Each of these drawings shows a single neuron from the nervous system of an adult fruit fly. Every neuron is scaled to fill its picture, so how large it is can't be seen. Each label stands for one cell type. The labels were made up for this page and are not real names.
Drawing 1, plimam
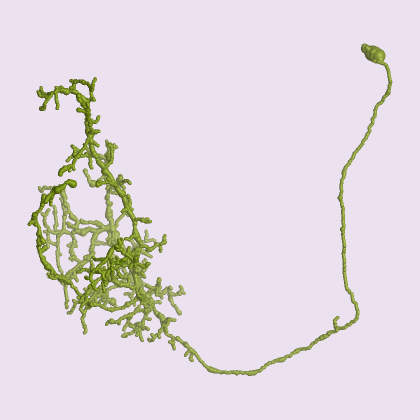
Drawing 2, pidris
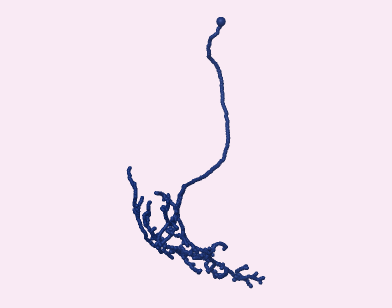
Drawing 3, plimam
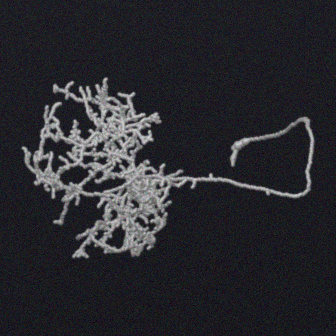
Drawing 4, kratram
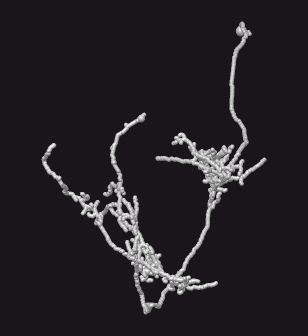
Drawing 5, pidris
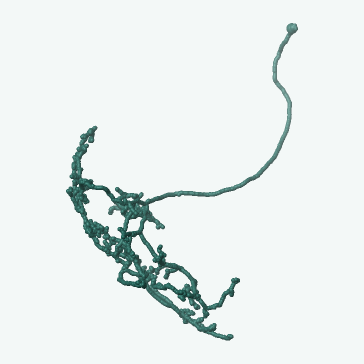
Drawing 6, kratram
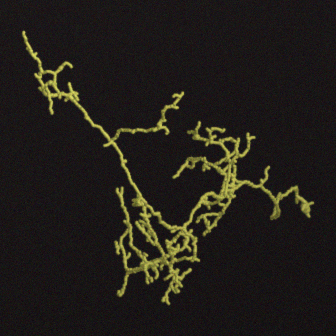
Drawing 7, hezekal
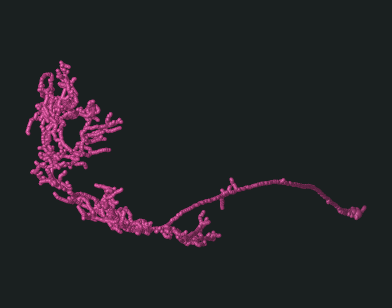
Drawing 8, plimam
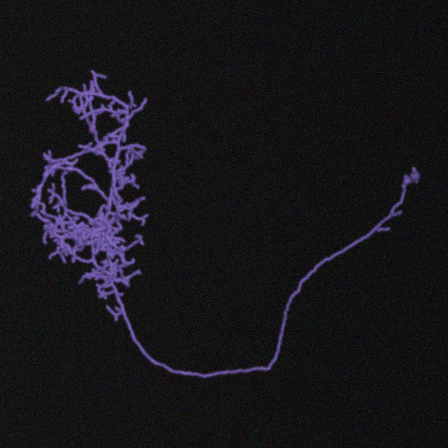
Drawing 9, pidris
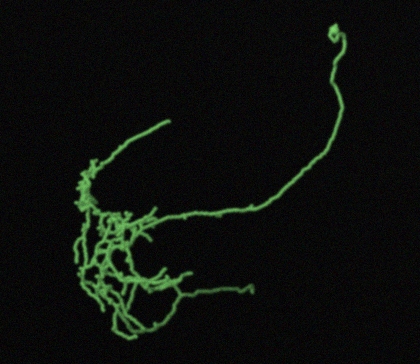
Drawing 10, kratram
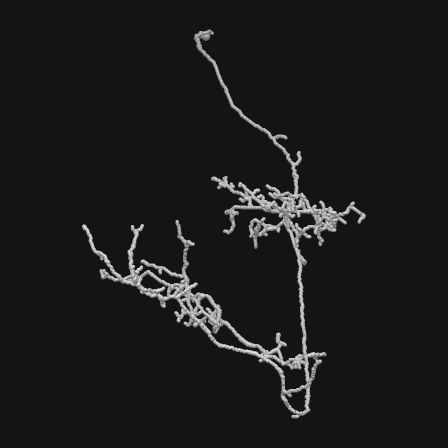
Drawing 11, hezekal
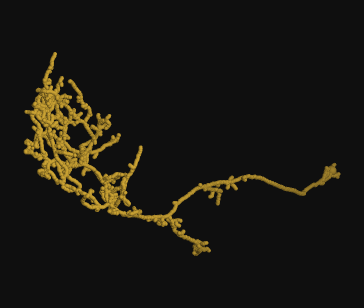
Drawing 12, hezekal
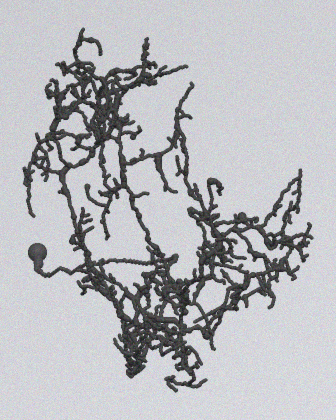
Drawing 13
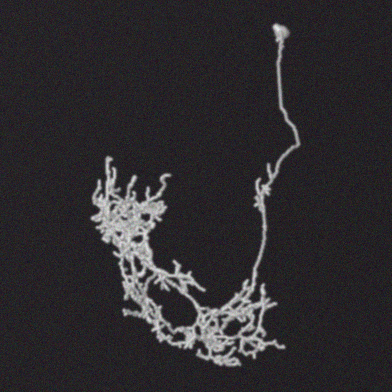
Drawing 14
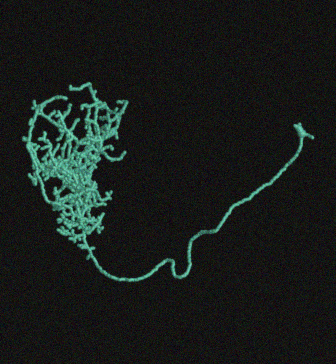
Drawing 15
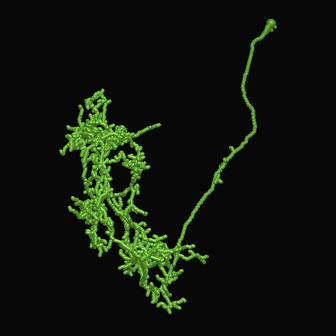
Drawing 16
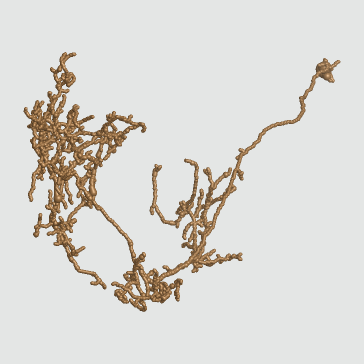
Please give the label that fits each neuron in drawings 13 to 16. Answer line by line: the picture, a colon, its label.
13: hezekal
14: plimam
15: hezekal
16: hezekal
